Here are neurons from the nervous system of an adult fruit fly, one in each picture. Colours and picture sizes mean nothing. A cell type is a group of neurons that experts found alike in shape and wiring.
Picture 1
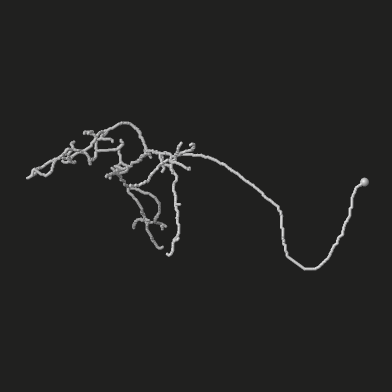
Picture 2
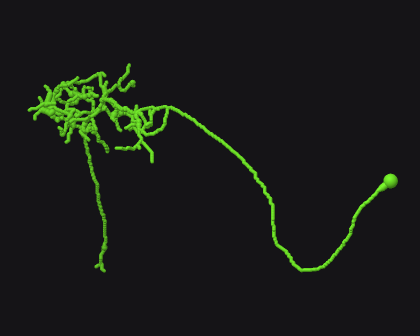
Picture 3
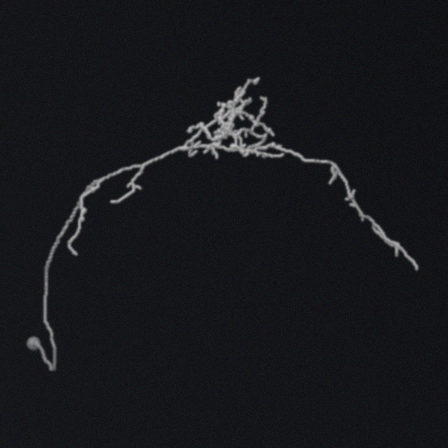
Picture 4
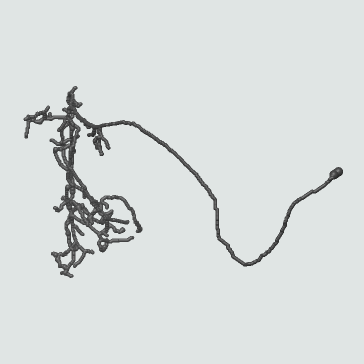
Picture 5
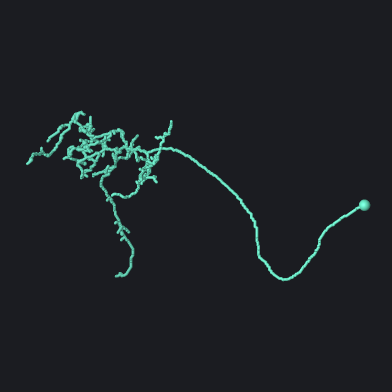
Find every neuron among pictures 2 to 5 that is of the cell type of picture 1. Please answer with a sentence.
Picture 5 is of the same cell type.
